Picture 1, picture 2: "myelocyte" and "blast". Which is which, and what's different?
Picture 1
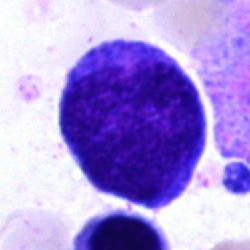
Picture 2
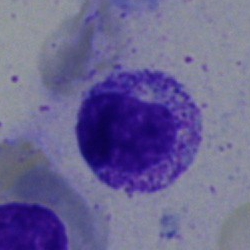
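The first picture holds a blast, the second a myelocyte. The blast has a smooth, roughly oval outline with no projections or blebs on its surface, while the myelocyte's outline is round. In the blast, cytoplasm is scant, at most a thin rim around the nucleus.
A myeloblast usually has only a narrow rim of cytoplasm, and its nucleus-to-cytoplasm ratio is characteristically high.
The myelocyte's nucleus sits off-centre toward the left, and its band of cytoplasm is wider on the right of the nucleus than on the left. No granules are visible in the blast, whereas the myelocyte's cytoplasm is filled with many purple granules, apart from a pale, less granular area just above and to the right of the nucleus.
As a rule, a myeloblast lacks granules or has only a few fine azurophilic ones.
The chromatin differs as well: finely granular and stippled in the blast, which stains deep blue-purple throughout, but dense and deep purple in the myelocyte.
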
